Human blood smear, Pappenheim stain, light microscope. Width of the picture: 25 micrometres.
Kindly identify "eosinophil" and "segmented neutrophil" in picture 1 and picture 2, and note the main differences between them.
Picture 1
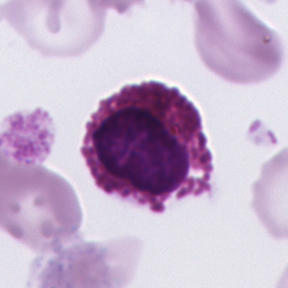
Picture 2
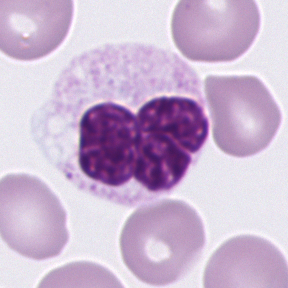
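That's the eosinophil in picture 1 and the segmented neutrophil in picture 2. Compare the granules: the eosinophil, about 12 micrometres across, is packed with coarse, round, dark reddish-purple granules, while the neutrophil's pale, nearly colourless cytoplasm holds many fine lilac-pink ones.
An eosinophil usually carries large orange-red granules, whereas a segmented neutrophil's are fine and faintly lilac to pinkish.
The eosinophil's outline is round but bumpy where granules bulge at the edge, and a separate cluster of similar reddish-purple granules lies to its left without touching it.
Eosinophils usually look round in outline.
The neutrophil's nucleus, about 12 by 9 micrometres, has two lobes meeting along a broad contact rather than a thin strand. The left part of its cytoplasm also holds pale, vacuole-like clear spaces. Both show dark purple chromatin, dense in the eosinophil and coarsely clumped in the neutrophil, and no nucleoli can be seen in either.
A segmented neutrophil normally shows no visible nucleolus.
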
